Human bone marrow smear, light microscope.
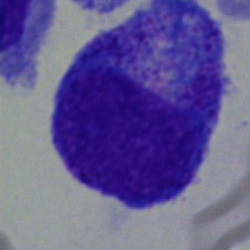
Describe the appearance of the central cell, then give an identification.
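Deep purple staining runs throughout the nucleus, which fills the lower part of the cell and leaves the cytoplasm mainly at the top. Its upper border runs fairly straight across the cell. Many fine purple-red granules lie in the cytoplasm. This is a promyelocyte.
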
